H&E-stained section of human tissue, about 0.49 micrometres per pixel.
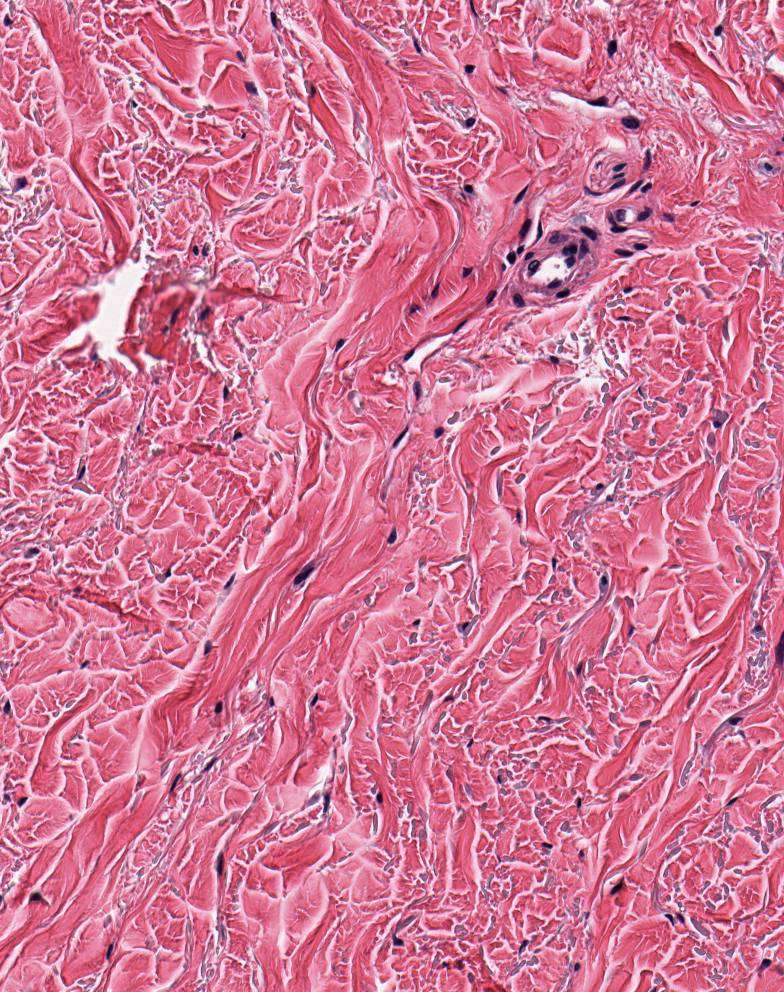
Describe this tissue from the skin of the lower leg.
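Look first at the centre: a band of wavy collagen bundles runs diagonally, lower left to upper right. On either side, bundles are cut in many directions, interwoven. Sparse, thin, dark fibroblast nuclei lie scattered between them. At upper right sits a small blood vessel with a narrow lumen and a cluster of nuclei in its wall.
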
